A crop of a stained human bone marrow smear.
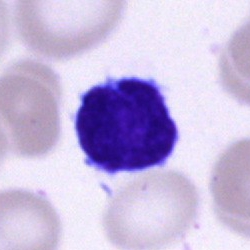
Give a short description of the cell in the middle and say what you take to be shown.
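Its outline is roughly round, though the edge is slightly uneven. Nearly the whole cell is taken up by the nucleus, which has a shallow notch at the top. You won't find any vacuoles in it. This one's a lymphocyte.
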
